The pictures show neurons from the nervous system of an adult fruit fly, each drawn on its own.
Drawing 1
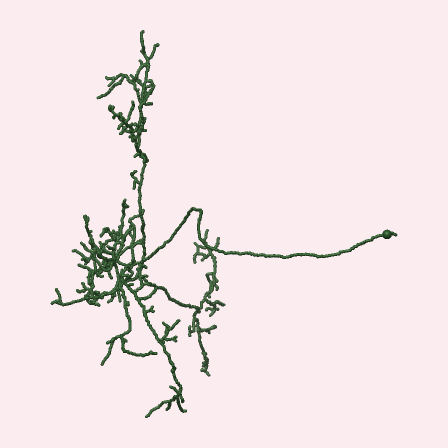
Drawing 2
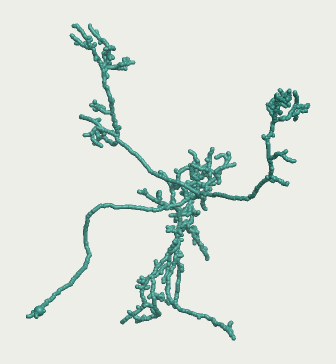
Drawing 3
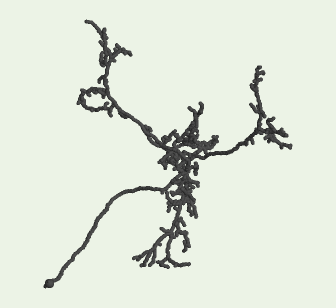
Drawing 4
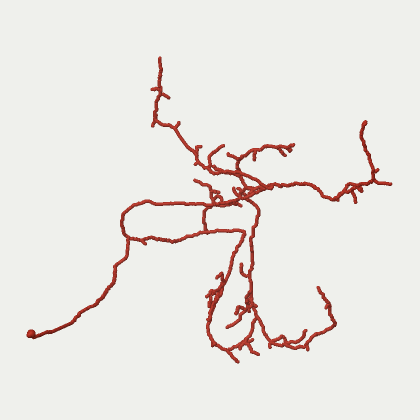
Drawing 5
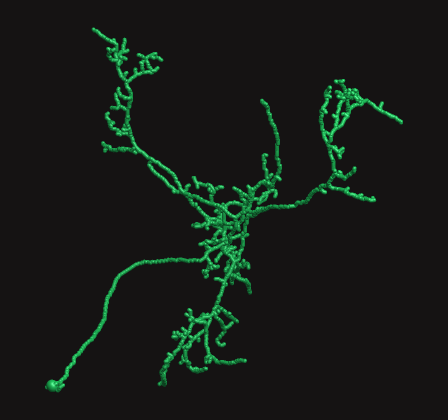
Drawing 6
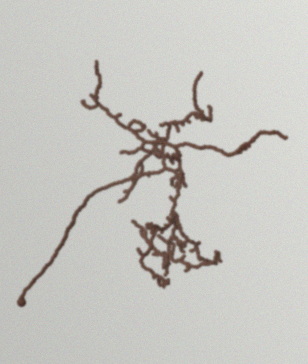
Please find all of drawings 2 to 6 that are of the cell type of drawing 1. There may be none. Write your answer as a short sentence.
Drawing 2, drawing 3 and drawing 5 are of the same cell type.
